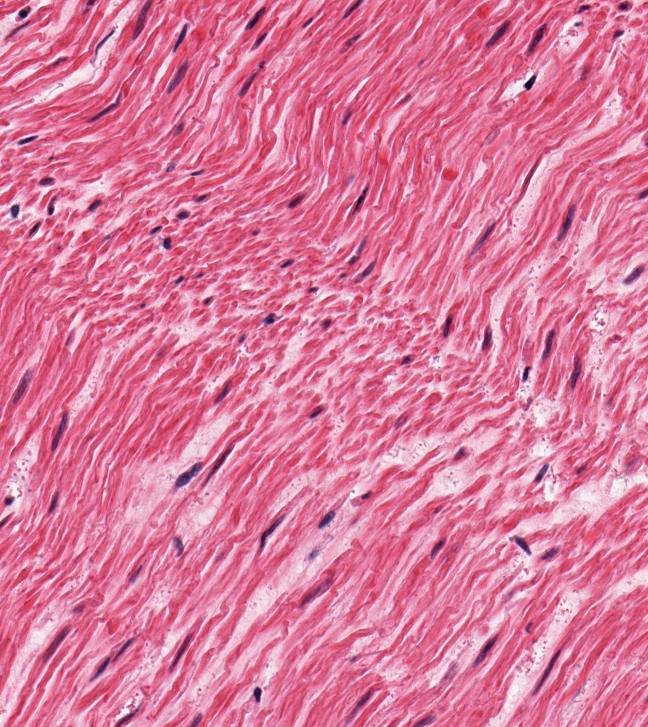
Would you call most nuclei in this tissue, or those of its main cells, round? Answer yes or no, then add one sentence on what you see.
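No. The nuclei are elongated, dark purple and lie lengthwise along the fibres.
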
